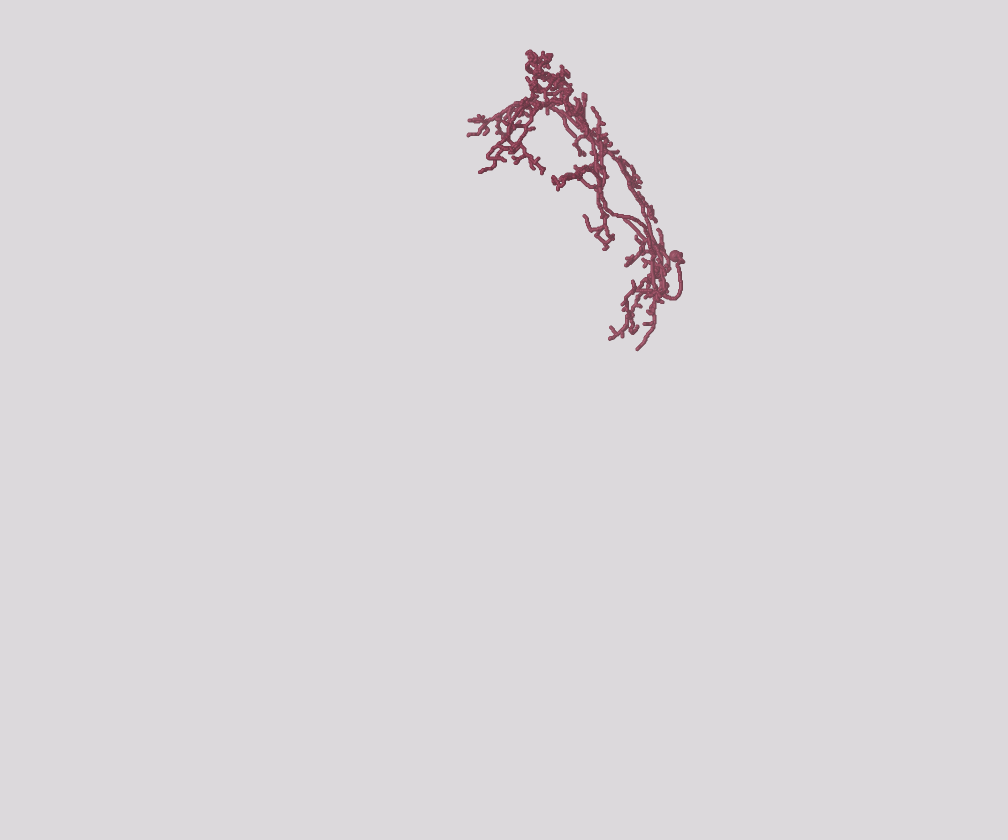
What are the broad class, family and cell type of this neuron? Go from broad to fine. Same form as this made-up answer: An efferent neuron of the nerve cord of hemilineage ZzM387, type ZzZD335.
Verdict: A central-brain intrinsic neuron of hemilineage SLPpl2, type SLP359.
